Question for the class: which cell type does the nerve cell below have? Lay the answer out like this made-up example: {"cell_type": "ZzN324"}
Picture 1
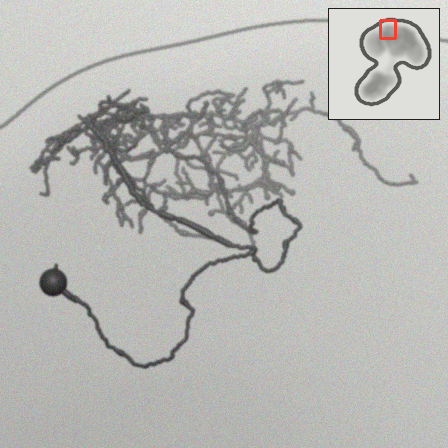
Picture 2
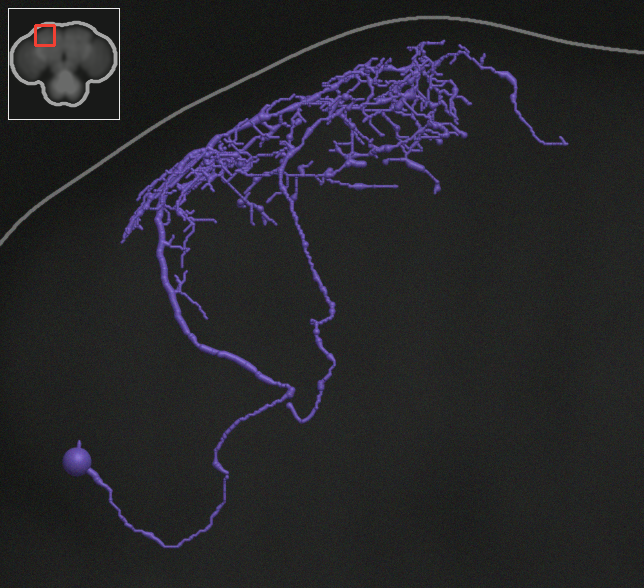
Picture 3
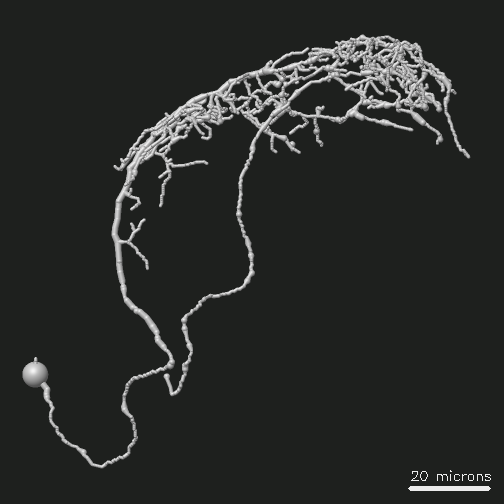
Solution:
{"cell_type": "SLP458"}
